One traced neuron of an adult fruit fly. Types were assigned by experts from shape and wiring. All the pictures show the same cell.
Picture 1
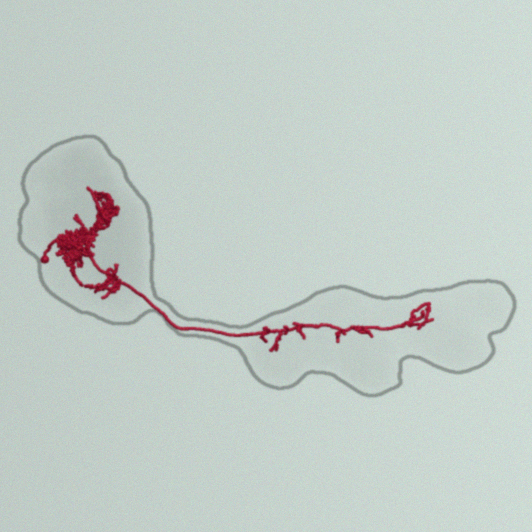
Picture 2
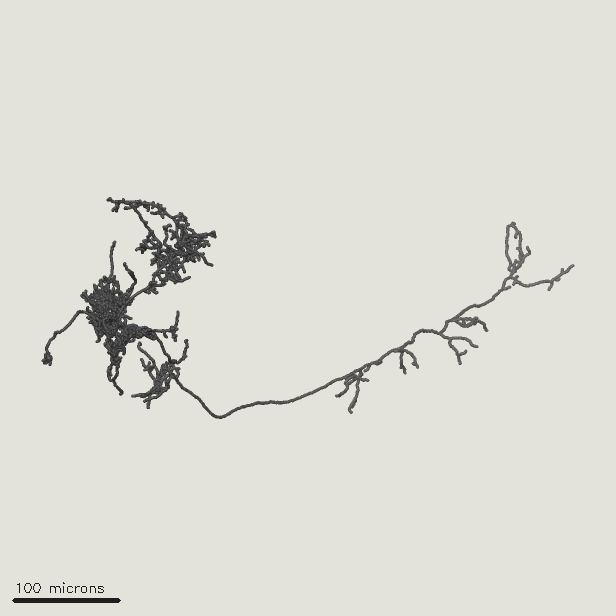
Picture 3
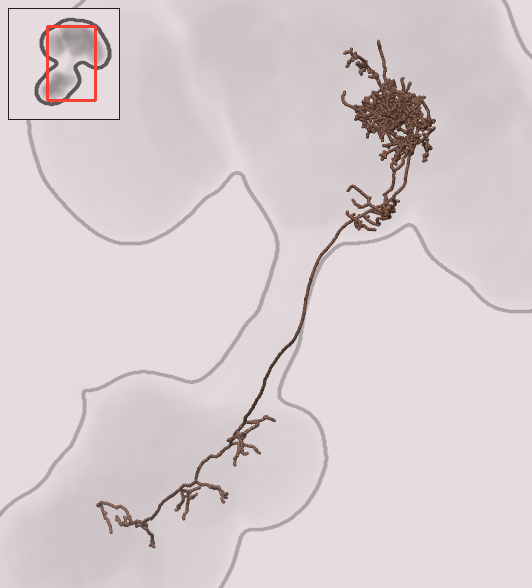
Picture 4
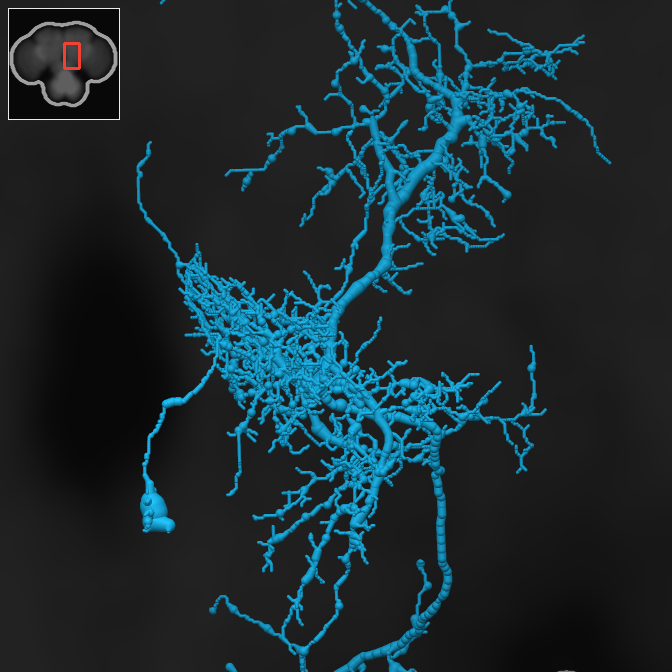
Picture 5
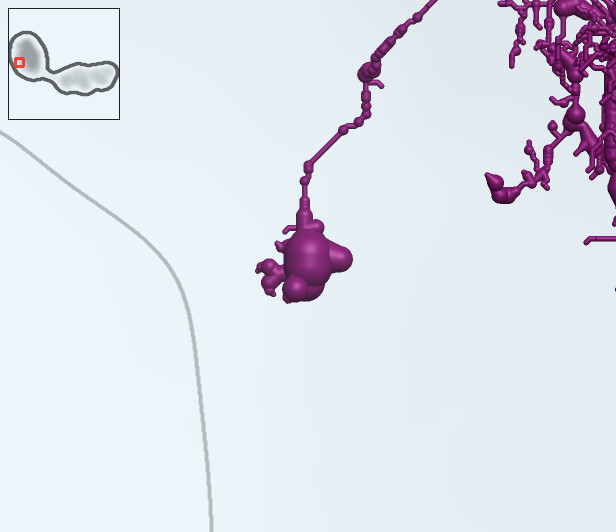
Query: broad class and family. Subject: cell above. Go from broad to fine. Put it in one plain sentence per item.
A descending neuron of the DNbe family.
